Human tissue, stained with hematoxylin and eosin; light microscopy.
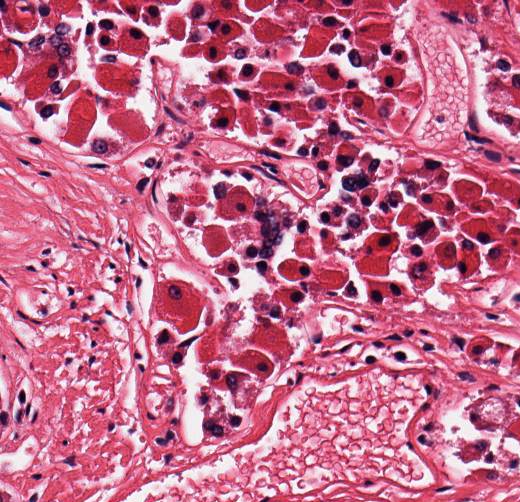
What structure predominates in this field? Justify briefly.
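What you are looking at is mainly the pars distalis of the pituitary. Large polygonal cells sit in nests and clusters, parted by pink fibrous bands, mostly in the upper and central field, with no gland lumens among them. Most have abundant, deeply eosinophilic cytoplasm, while scattered cells with purple granular cytoplasm gather in the centre.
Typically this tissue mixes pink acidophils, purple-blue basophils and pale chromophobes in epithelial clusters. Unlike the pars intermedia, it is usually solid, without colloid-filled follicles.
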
